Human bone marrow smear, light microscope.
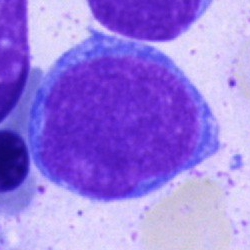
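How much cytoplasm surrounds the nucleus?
Only a thin rim.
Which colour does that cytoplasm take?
Blue.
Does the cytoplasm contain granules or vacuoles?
Neither granules nor vacuoles are seen.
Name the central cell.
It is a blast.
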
